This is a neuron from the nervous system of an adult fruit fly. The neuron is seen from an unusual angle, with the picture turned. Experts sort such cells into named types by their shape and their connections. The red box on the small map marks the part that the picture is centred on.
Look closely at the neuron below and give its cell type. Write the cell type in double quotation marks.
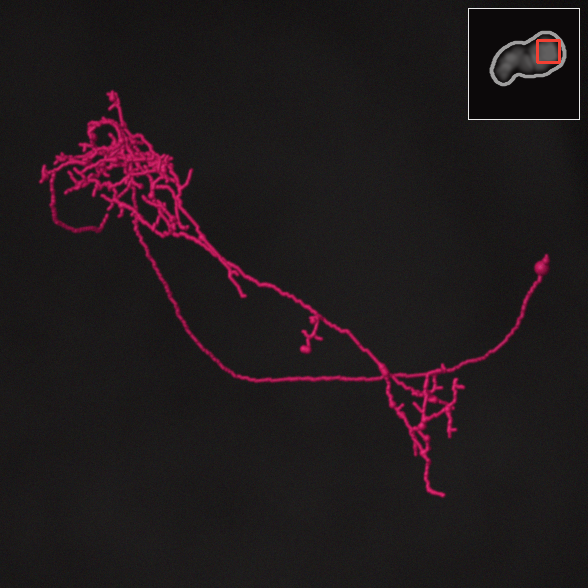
"WEDPN8D"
